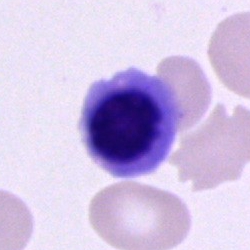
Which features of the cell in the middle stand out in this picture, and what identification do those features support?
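Outline first: roughly round, with a slightly irregular edge. Next, the chromatin, which is dark purple and dense. Then the cytoplasm: blue, with no granules visible in it. The cell is an erythroblast.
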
